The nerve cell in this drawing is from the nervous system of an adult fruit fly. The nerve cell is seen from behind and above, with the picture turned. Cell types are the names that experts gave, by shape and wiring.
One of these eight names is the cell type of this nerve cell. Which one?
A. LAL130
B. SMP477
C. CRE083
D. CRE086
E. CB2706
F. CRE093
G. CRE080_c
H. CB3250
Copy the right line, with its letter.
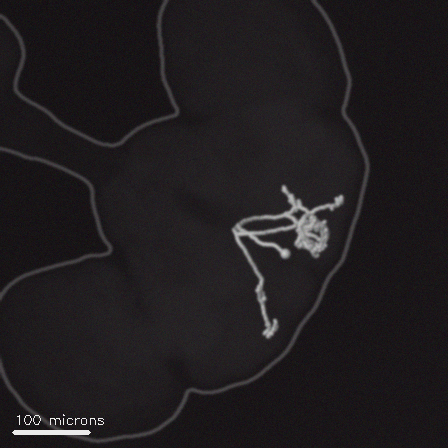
B. SMP477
